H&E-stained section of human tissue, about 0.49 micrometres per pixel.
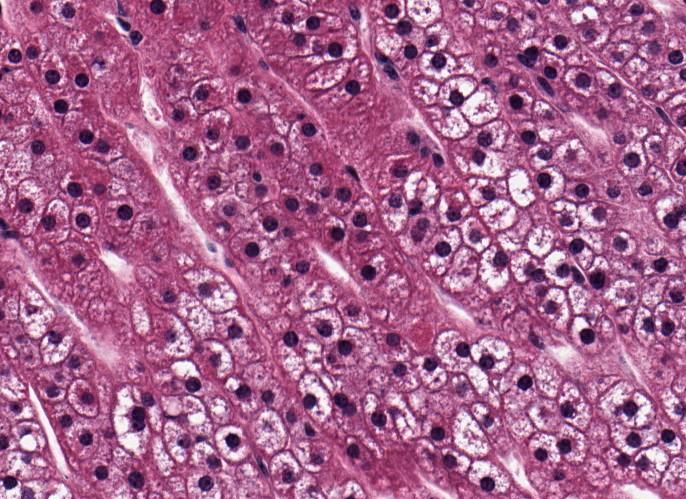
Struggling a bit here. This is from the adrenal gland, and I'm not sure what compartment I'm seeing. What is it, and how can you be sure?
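The part represented is zona fasciculata. Long parallel cords cross the whole field diagonally from upper left to lower right, adjacent cords separated only by thin slit-like vascular spaces with almost no stroma.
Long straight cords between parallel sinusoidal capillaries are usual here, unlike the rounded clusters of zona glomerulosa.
Many cells have pale, finely vacuolated, foamy cytoplasm, most plentiful on the right and at the lower left; toward the upper centre the cytoplasm is denser pink.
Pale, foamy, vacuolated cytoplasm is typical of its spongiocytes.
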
